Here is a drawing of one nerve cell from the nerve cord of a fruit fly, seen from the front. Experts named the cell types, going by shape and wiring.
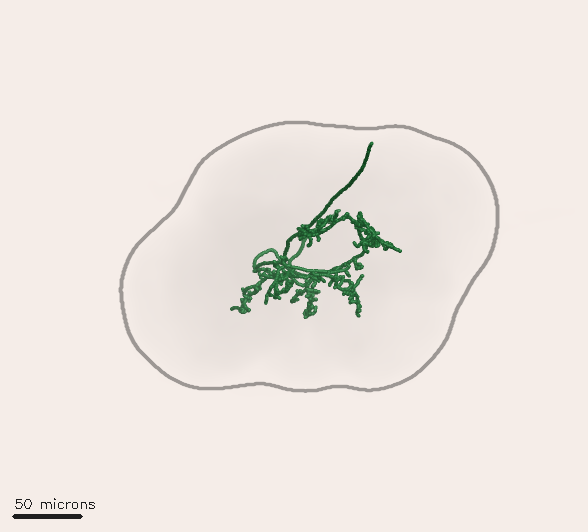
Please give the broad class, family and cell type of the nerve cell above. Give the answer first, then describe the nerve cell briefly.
This is an ascending neuron. Its family is hemilineage 08B. Its cell type is AN08B018. By the scale bar it is about 130 microns tall in this view. As drawn here it is about as wide as it is tall.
